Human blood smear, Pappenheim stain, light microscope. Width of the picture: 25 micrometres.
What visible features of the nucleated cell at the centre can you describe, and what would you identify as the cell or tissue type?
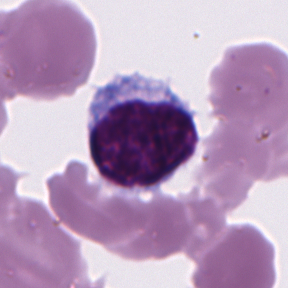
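Start with the nucleus: it's round to slightly oval, about 9 by 8 micrometres, and its outline is smooth with no indentation. Notice how the dark purple chromatin sits in coarse clumps, with paler streaks running between them. Around it there's only a little pale greyish blue cytoplasm. Now look along the upper edge, where fine, ragged hair-like projections stick out. What you're looking at is a hairy cell.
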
